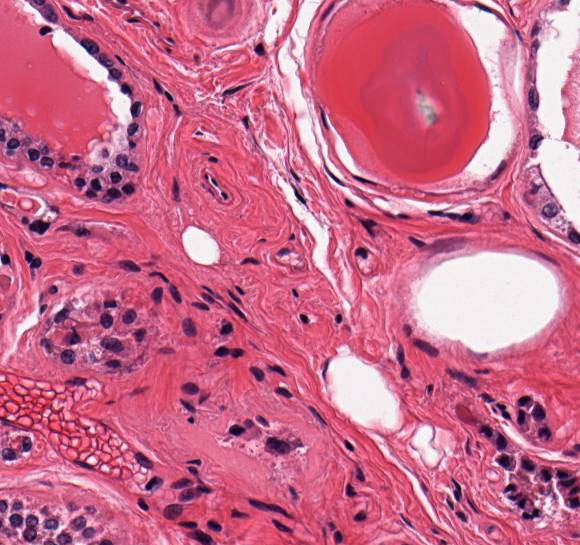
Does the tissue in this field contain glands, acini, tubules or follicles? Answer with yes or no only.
Yes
